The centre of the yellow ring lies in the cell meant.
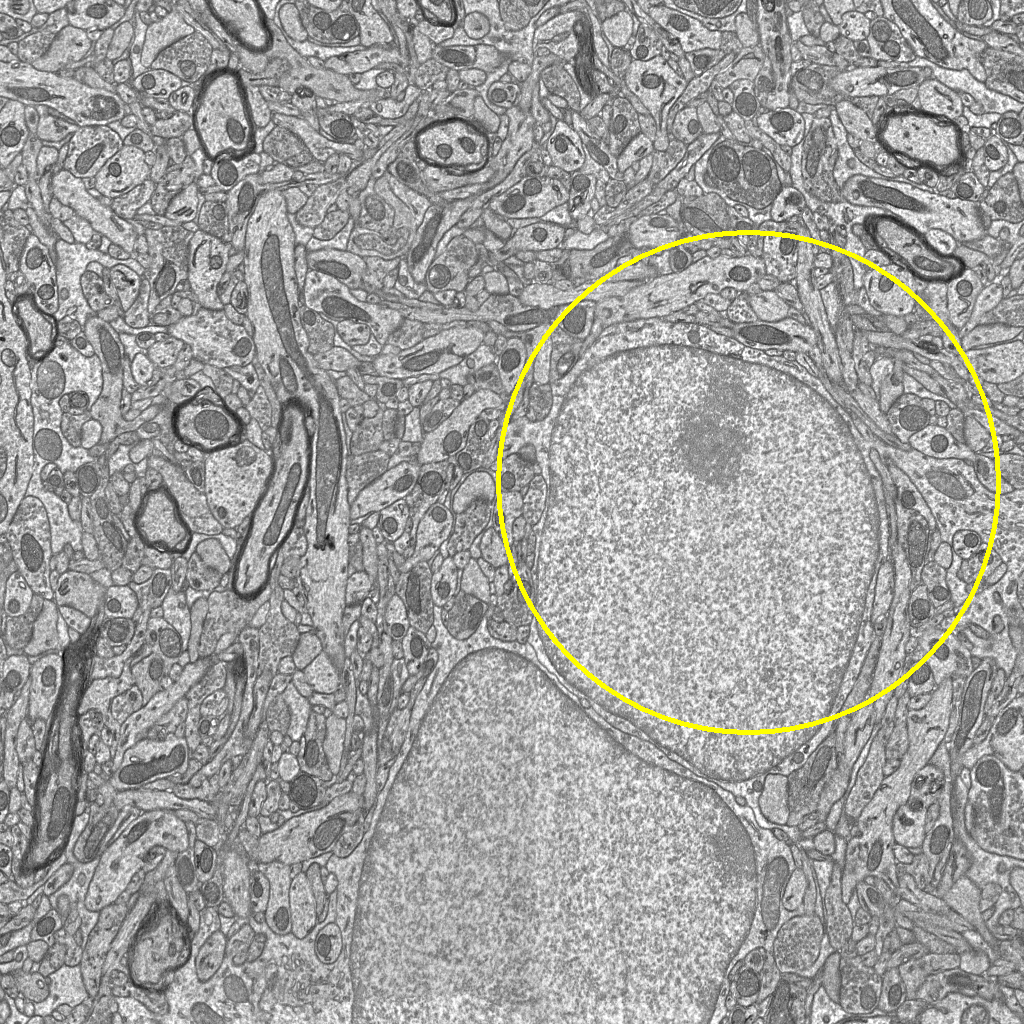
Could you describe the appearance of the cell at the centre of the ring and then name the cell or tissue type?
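First, the nuclear outline: complete, wholly inside the picture. Second, the envelope: smooth, with no deep infoldings. Third, the chromatin: finely granular and evenly spread, lacking a thick dark band beneath the envelope. Fourth, the cytoplasm: no stacked rough endoplasmic reticulum visible. It is an astrocyte.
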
